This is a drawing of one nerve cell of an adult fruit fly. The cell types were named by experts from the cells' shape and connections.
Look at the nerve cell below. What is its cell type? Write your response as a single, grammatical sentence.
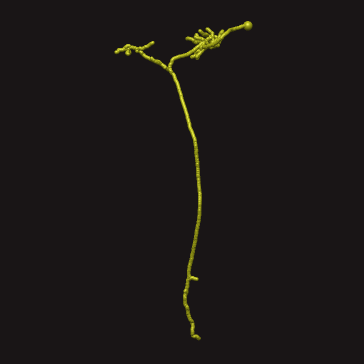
Under cell type classification, the neuron is DNge126.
